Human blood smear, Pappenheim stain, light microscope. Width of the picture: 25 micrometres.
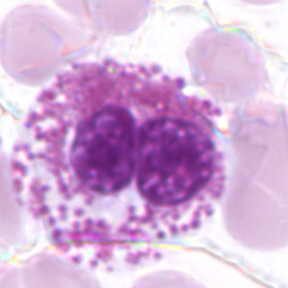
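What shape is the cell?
Roughly round.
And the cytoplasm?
Packed with many coarse, round, reddish-purple granules, and pale, nearly colourless between them.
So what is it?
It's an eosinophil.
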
